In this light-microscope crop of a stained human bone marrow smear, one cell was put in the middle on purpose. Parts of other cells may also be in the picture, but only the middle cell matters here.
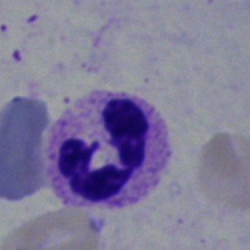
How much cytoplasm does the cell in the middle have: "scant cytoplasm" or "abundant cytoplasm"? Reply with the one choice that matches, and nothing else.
Abundant cytoplasm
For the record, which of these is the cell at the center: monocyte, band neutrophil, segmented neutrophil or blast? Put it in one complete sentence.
The cell of interest, in the center, is a segmented neutrophil.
